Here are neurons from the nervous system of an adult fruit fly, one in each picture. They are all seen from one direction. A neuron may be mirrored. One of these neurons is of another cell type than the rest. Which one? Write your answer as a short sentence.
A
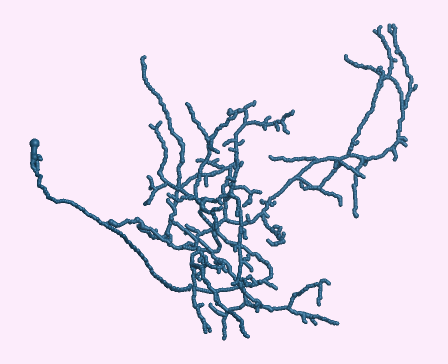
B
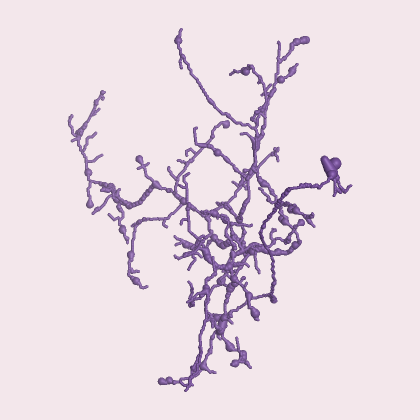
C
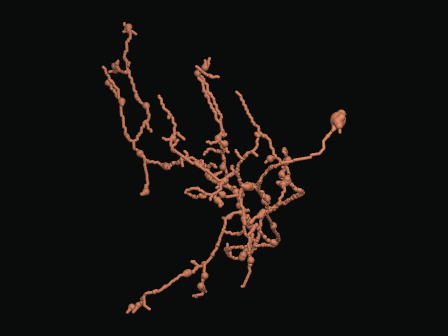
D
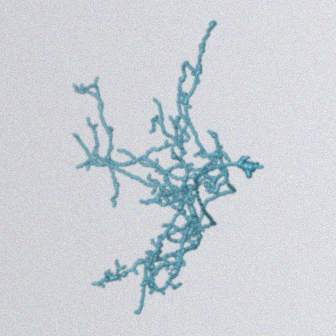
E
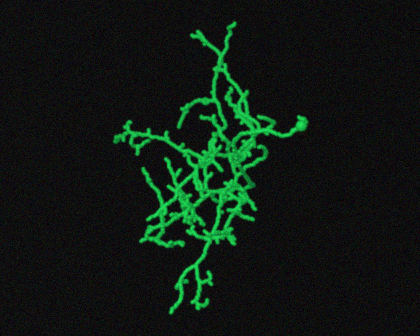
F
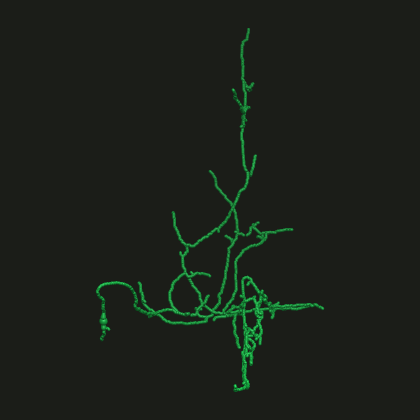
The neuron in picture F is of another cell type than the rest.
